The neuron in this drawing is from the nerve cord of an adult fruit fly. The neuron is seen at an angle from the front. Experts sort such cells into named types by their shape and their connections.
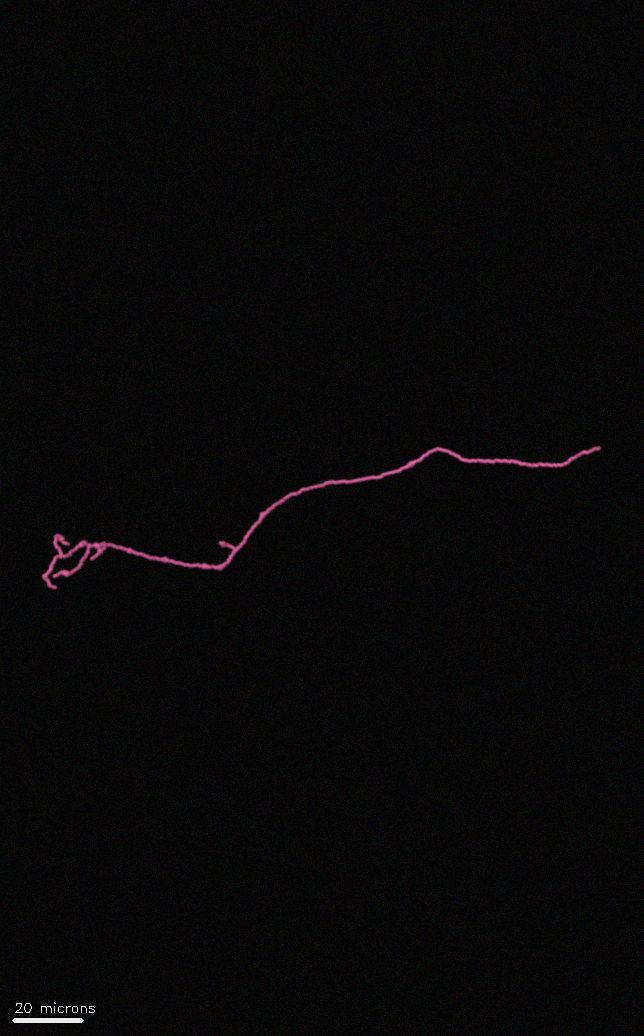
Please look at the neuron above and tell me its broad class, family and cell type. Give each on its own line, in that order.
sensory neuron entering the nerve cord
class gustatory
WG1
